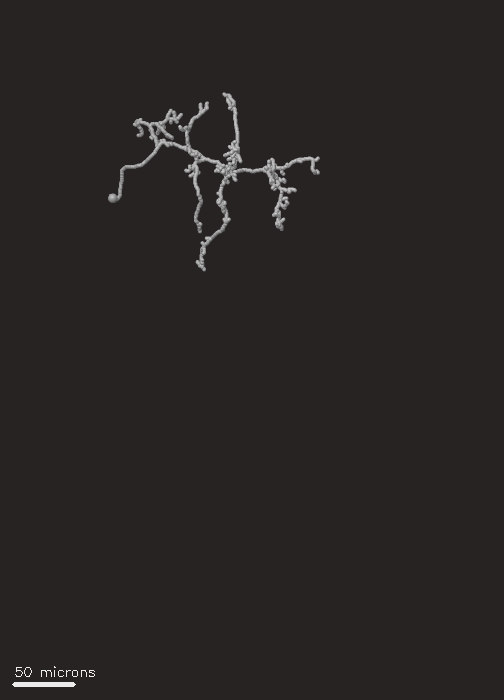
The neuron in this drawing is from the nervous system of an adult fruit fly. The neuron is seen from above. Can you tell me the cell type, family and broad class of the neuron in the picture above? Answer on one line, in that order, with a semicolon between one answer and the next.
IN21A057; hemilineage 21A; nerve-cord intrinsic neuron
